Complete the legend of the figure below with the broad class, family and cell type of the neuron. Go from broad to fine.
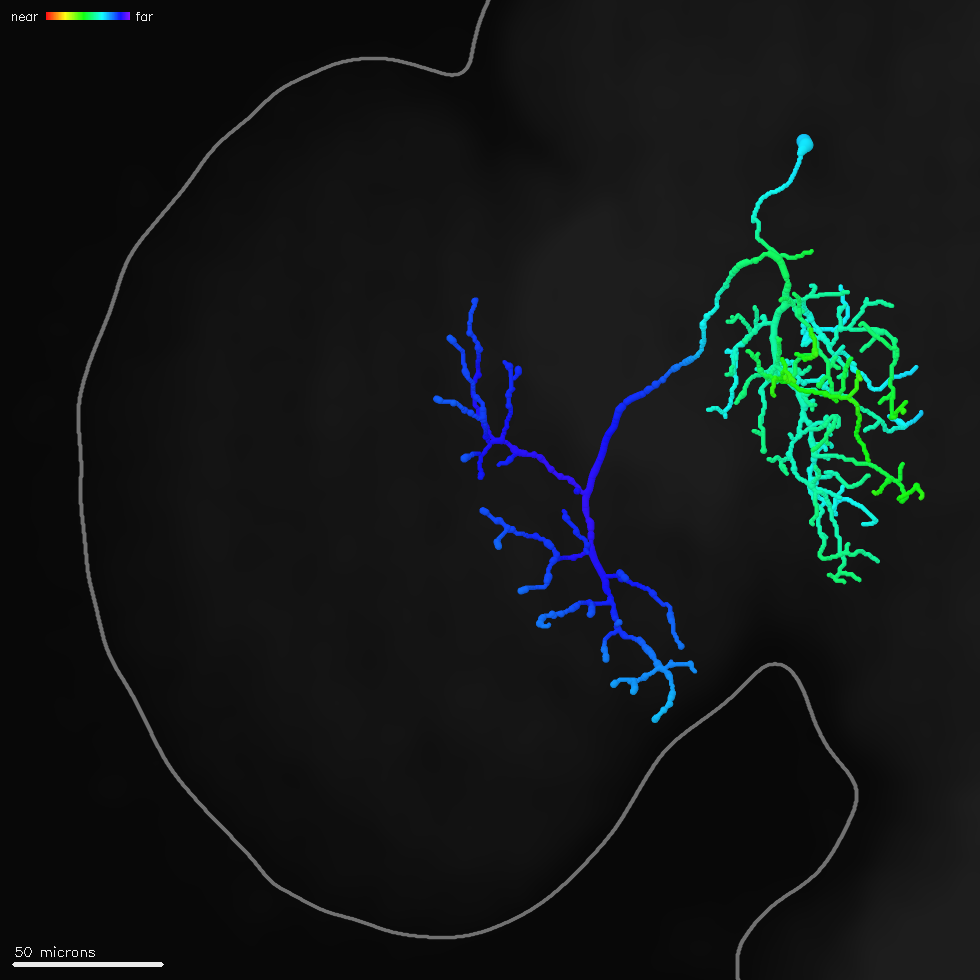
visual centrifugal neuron; hemilineage VLPp&l1_posterior; LPT114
